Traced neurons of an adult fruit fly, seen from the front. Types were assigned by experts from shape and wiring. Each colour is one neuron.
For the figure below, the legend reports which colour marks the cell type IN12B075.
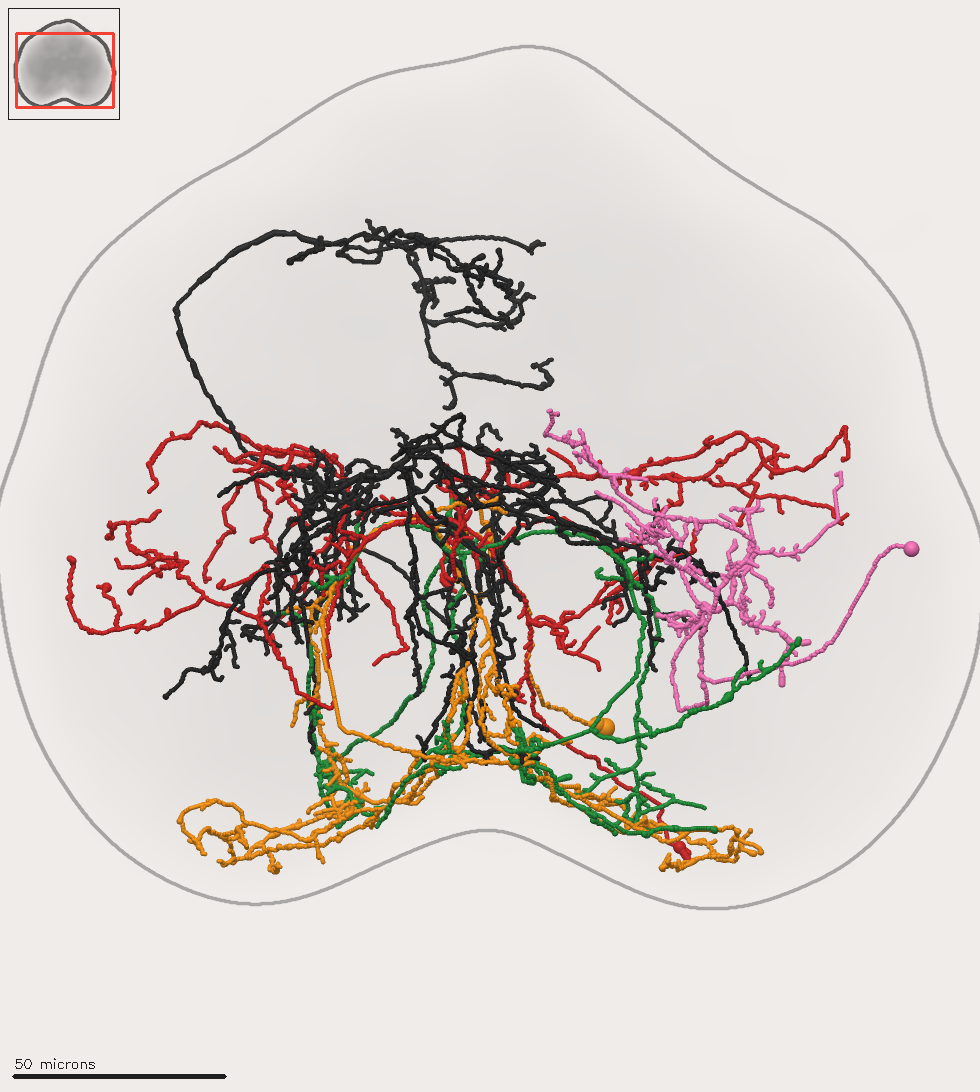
green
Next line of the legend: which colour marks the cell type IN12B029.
orange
